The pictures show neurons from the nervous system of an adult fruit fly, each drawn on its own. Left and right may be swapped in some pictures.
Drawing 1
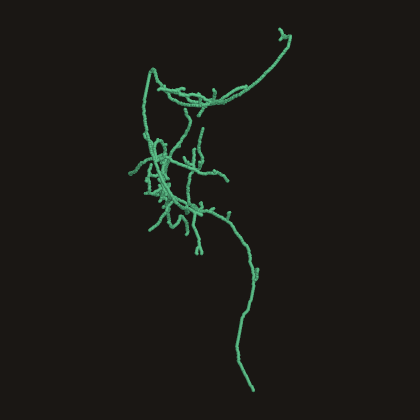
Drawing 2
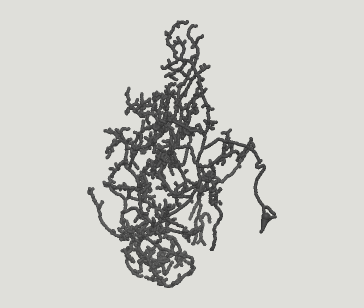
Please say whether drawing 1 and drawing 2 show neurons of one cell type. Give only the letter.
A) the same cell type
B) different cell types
B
